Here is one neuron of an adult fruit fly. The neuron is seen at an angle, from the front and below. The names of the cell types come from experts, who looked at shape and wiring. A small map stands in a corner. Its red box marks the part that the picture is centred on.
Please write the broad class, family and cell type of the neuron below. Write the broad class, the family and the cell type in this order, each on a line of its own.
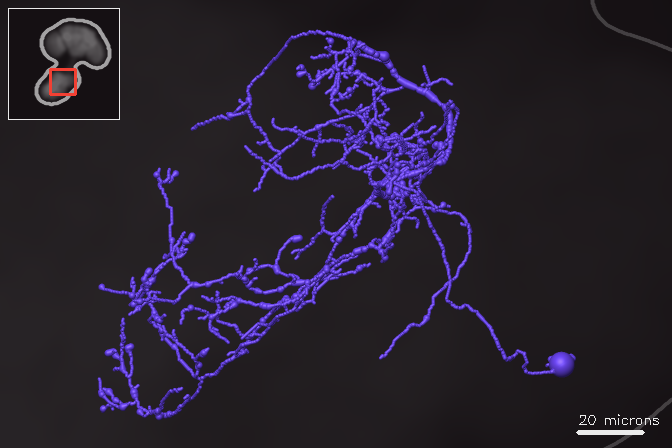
nerve-cord intrinsic neuron
hemilineage 03B
IN03B038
